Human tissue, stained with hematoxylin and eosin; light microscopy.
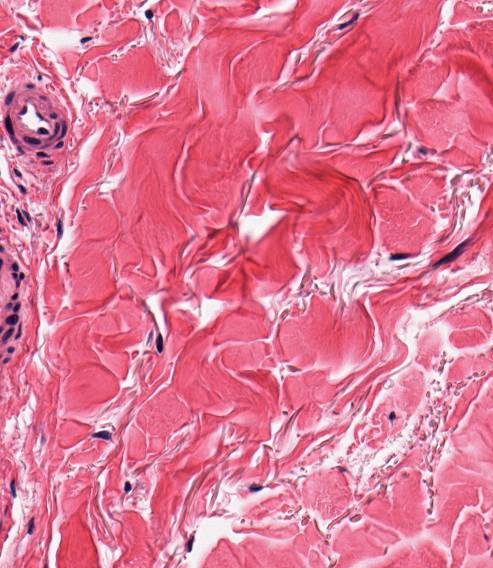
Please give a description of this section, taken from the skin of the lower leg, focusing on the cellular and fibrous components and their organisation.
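Almost everything you see here is thick collagen, in bundles running in many different directions. See how deep a pink-red those bundles take with eosin. Nuclei are sparse; most are small, dark and elongated, lying between the bundles. At the left edge, just below the vessel, sits a small cluster of dark nuclei.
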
